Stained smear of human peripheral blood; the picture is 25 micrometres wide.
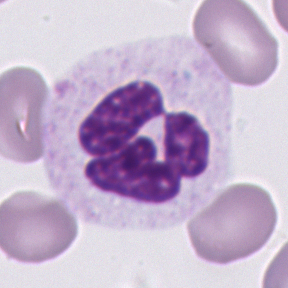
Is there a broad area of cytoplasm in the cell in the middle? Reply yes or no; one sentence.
Yes, there is abundant cytoplasm in this cell.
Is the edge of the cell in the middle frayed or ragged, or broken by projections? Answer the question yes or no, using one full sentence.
No, the outline of the cell is not ragged or frayed; it is smooth.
